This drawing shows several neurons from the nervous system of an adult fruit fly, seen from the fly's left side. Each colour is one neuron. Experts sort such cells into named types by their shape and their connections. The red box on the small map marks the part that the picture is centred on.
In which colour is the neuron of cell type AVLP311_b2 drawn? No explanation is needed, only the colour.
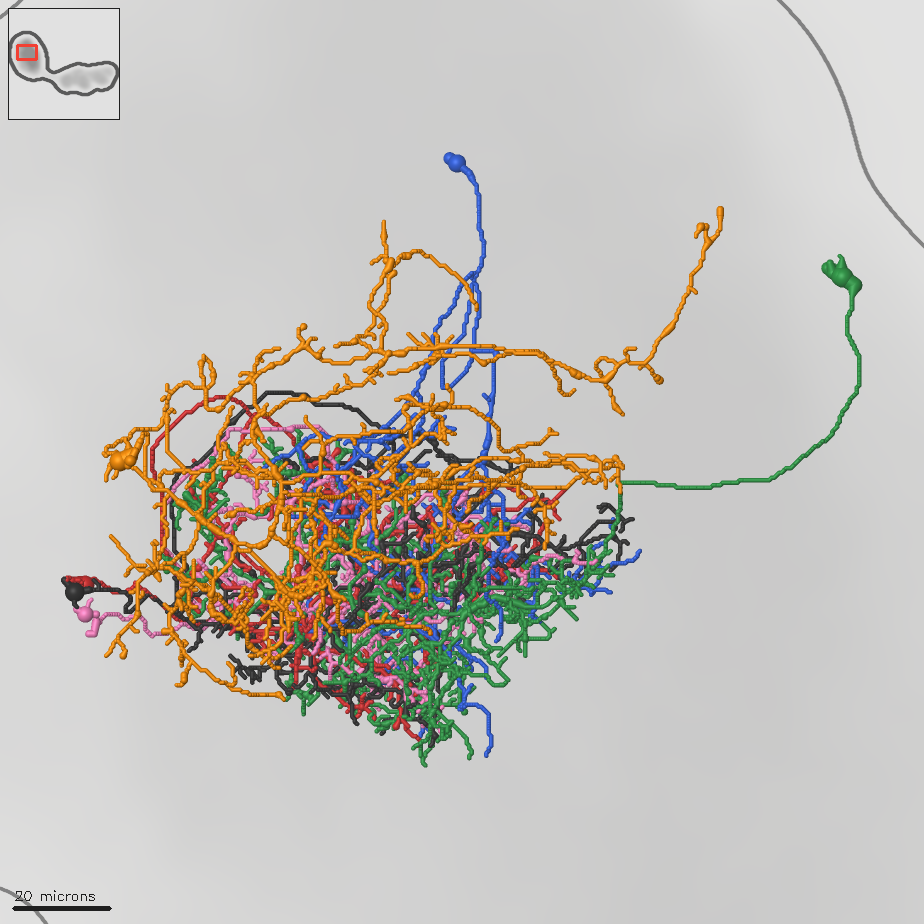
black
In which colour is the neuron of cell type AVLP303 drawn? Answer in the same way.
orange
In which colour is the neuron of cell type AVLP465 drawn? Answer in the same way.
green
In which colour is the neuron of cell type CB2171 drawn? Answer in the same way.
pink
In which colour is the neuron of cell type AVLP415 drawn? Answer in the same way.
red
